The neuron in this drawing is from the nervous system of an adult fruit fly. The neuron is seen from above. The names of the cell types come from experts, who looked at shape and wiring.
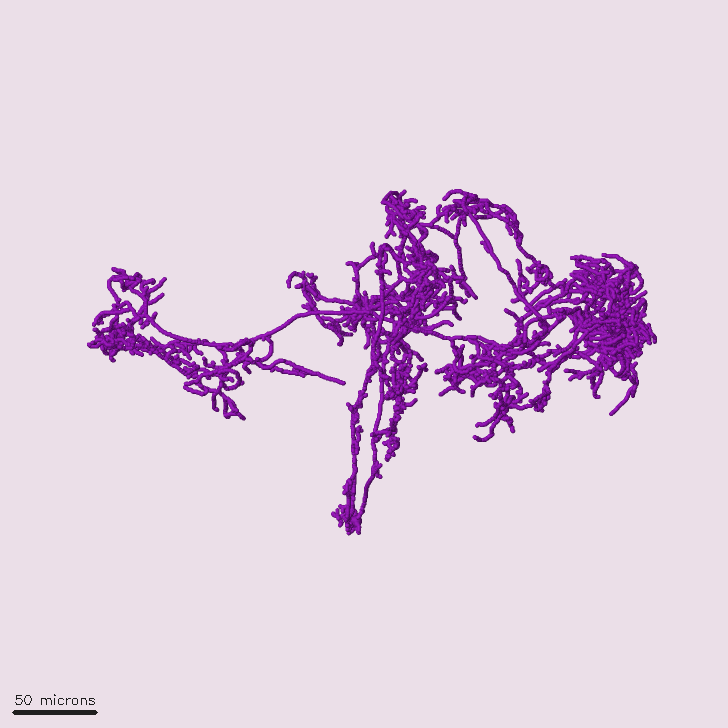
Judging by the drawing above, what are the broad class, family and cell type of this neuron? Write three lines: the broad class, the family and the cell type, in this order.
central-brain intrinsic neuron
OA
OA-VPM4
